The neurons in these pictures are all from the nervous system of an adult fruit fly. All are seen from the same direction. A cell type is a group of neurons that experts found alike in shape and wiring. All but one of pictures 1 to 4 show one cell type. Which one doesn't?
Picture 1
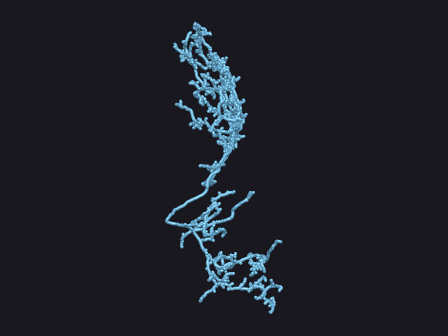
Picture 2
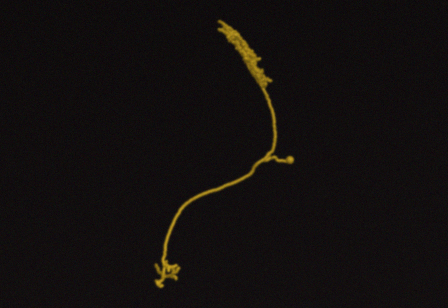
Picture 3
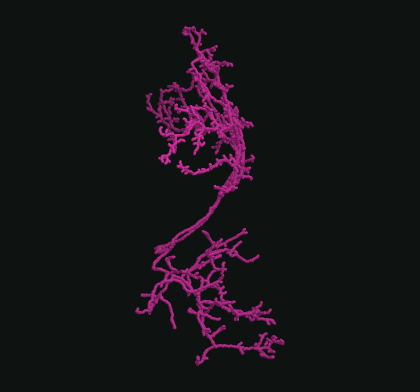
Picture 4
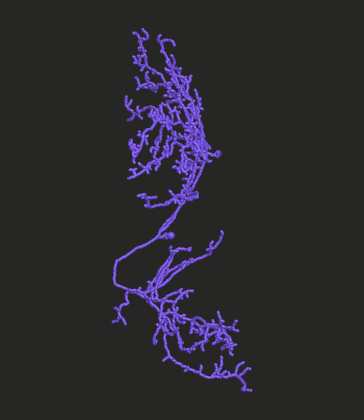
2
